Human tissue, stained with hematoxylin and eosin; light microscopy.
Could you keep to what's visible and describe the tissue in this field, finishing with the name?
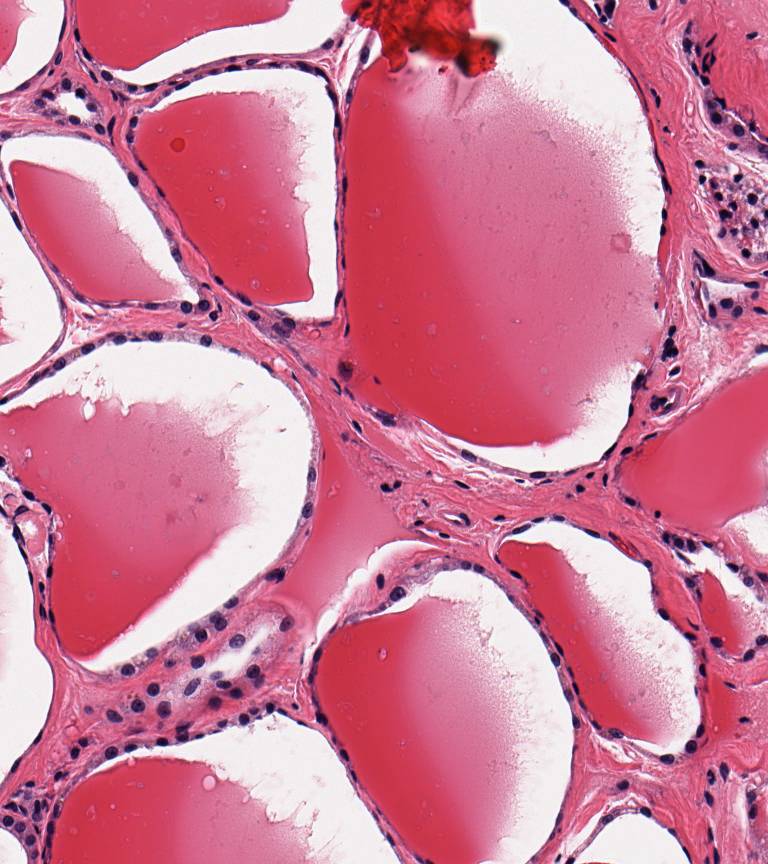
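You've got large, rounded to angular follicles packed closely across the whole picture. Each has a single lining layer of flattened cells with thin, dark, elongated nuclei. Thin pink fibrous septa with scattered spindle-shaped nuclei separate them. Small clusters of cells with round dark nuclei sit between follicles at the lower left and upper right. That's thyroid.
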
